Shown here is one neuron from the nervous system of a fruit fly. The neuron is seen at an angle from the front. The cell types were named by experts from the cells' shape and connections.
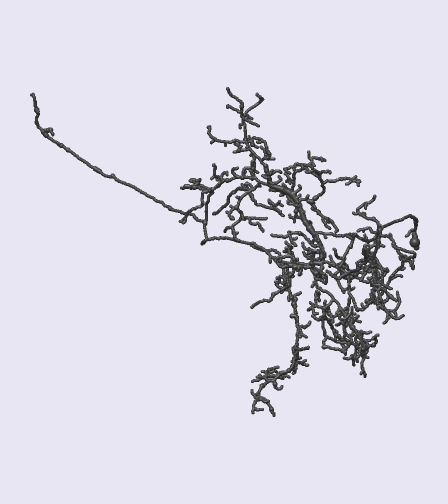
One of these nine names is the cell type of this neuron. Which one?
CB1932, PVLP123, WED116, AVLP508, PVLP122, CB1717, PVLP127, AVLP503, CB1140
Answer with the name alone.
PVLP123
